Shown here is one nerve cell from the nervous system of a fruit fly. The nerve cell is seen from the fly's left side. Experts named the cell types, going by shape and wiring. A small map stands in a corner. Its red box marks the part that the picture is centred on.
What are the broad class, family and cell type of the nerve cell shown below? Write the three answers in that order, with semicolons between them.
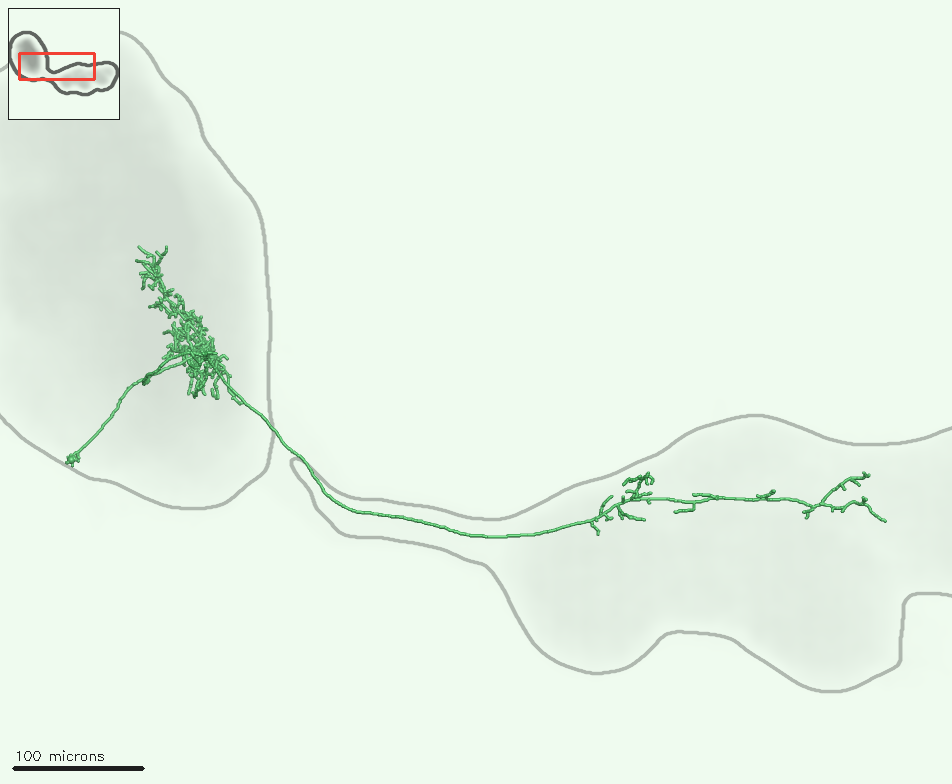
descending neuron; hemilineage MX3; DNg42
